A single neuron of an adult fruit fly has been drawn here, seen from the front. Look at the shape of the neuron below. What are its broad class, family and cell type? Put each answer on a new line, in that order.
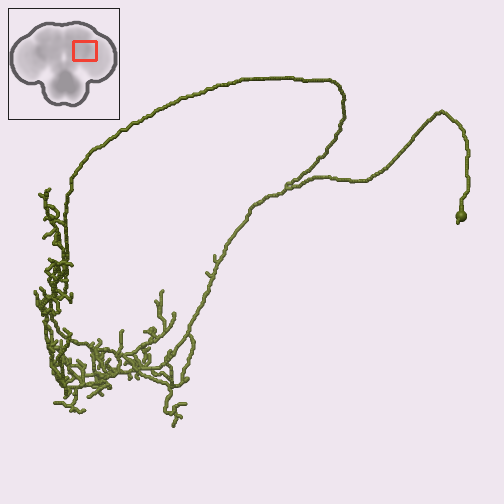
central-brain intrinsic neuron
hemilineage SLPa&l1_lateral
CB3758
